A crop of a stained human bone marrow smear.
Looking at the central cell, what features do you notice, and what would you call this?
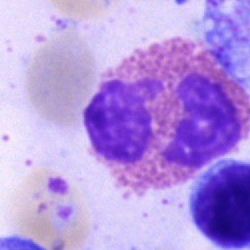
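Point one, the nucleus: it has two lobes. Point two, their arrangement: they lie side by side, one on the left and one on the right. Point three, the cytoplasm: it is packed with pink-orange granules. Point four, the band of cytoplasm between the two lobes: granules fill it as well. Conclusion: an eosinophil.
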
